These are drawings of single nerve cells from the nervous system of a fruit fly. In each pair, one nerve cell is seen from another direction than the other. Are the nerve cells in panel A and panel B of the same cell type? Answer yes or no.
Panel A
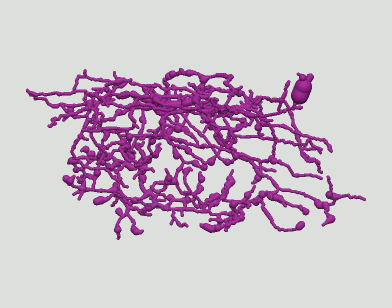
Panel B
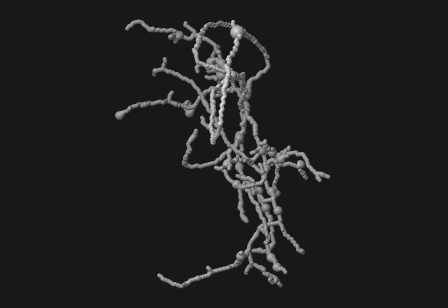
no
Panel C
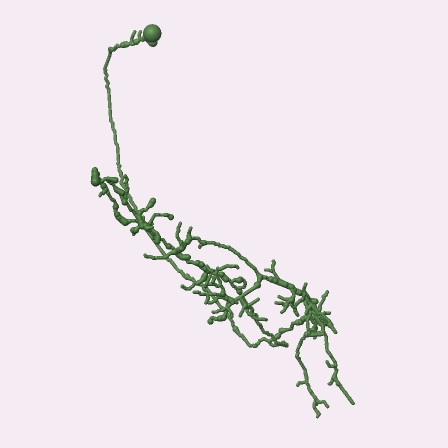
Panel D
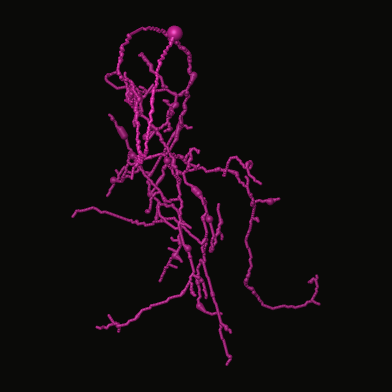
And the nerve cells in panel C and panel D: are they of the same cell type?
no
